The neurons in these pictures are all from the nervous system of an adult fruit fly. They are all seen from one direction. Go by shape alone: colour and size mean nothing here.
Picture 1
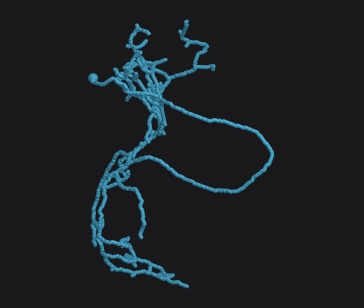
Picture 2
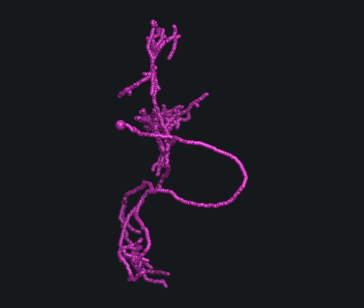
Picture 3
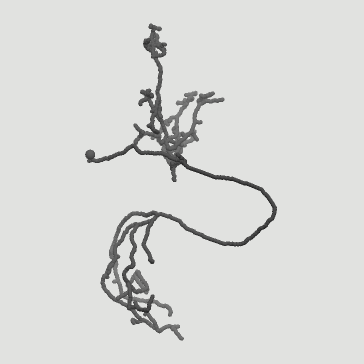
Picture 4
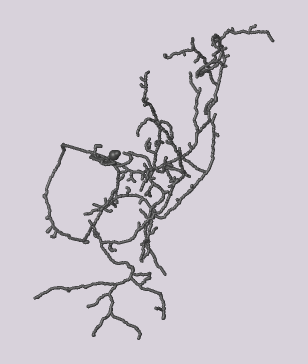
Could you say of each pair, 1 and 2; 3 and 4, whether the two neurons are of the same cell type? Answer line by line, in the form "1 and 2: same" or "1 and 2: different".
1 and 2: same
3 and 4: different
